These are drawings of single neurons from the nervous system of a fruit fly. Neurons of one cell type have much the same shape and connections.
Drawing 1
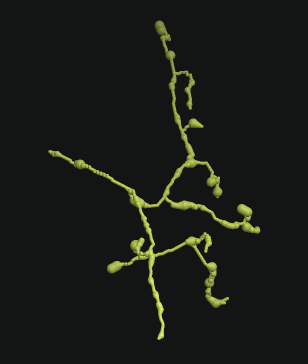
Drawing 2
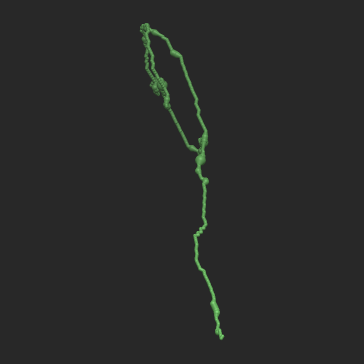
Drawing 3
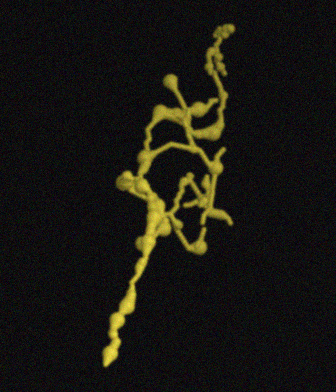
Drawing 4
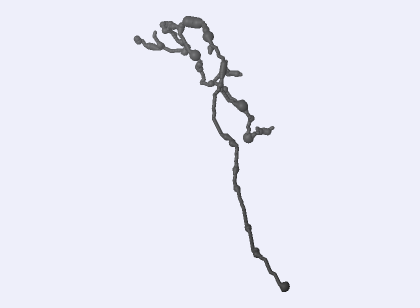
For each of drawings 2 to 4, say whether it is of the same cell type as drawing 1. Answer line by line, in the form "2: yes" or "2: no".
2: no
3: no
4: no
